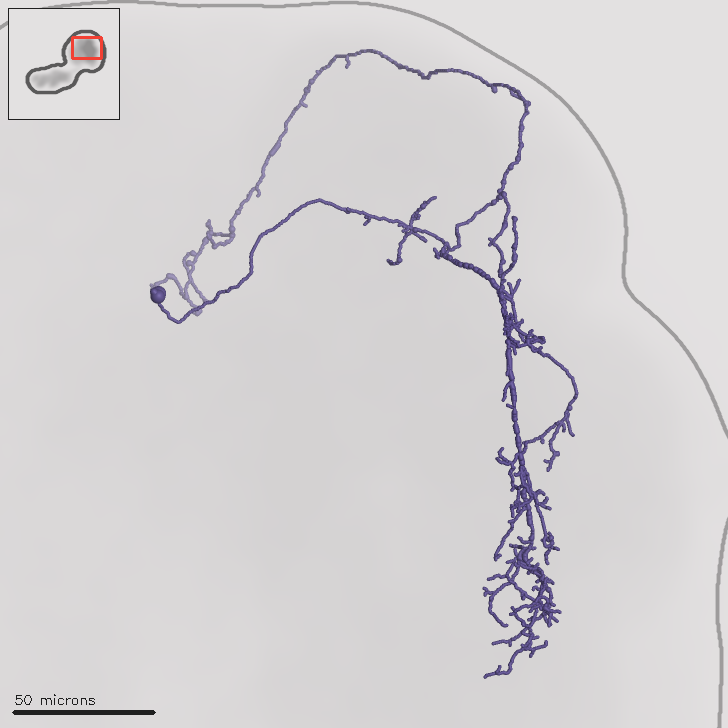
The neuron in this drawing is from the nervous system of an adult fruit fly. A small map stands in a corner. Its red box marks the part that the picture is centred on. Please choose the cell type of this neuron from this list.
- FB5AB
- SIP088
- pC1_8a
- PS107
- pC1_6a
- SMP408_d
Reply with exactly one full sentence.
Included in the cell type pC1_6a is this neuron.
